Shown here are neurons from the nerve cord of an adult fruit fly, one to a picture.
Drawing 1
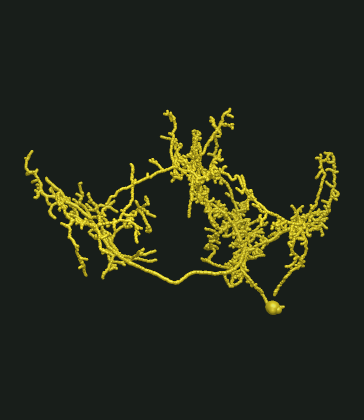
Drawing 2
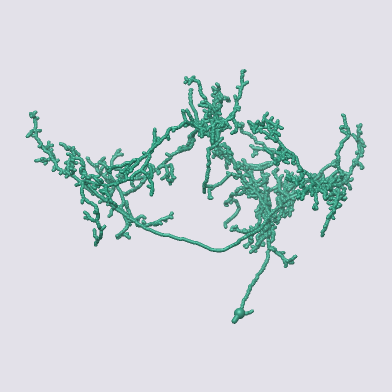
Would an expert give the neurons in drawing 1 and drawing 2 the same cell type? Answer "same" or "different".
same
